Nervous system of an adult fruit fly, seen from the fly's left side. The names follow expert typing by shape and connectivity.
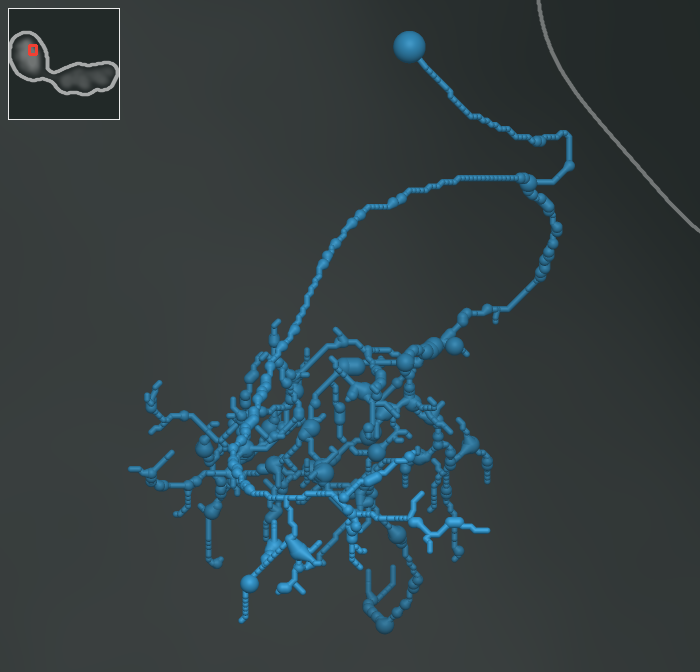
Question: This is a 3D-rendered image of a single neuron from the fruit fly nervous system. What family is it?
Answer: MeLo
